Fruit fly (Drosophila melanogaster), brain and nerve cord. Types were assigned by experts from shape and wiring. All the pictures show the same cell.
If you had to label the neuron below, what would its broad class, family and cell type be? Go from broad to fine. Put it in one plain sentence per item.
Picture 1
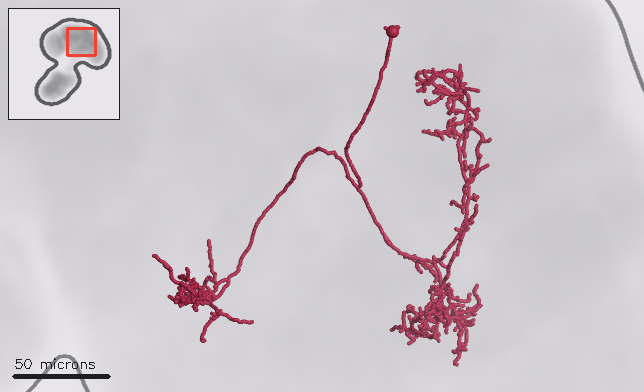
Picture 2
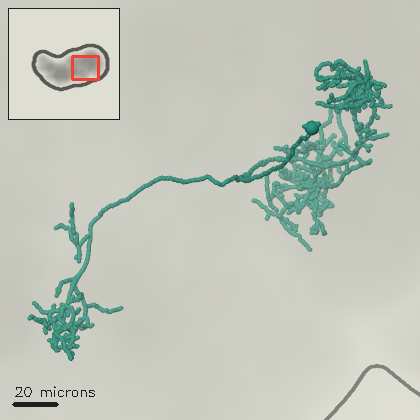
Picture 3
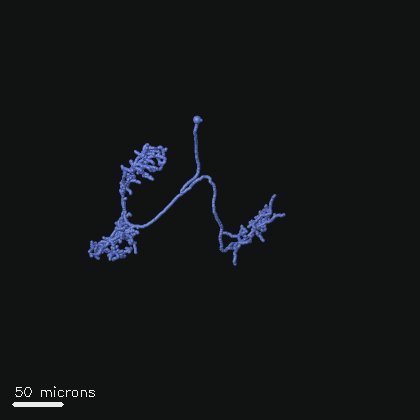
A central-brain intrinsic neuron of hemilineage WEDd2, type WED080.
